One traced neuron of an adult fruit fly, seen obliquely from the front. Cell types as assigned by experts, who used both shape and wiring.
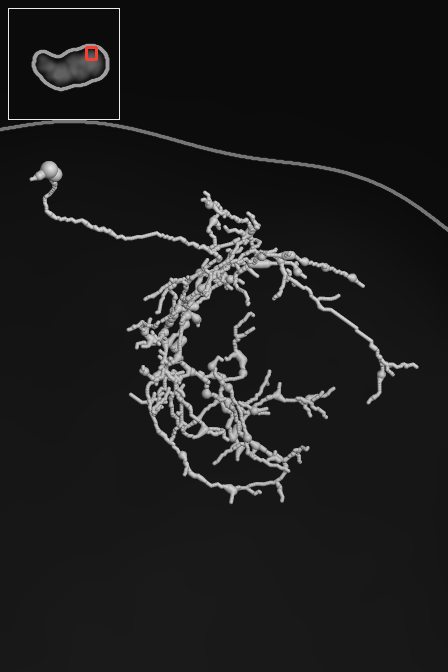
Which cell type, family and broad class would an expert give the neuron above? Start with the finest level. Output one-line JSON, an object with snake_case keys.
{"cell_type": "CB1160", "family": "hemilineage LHd2", "broad_class": "central-brain intrinsic neuron"}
